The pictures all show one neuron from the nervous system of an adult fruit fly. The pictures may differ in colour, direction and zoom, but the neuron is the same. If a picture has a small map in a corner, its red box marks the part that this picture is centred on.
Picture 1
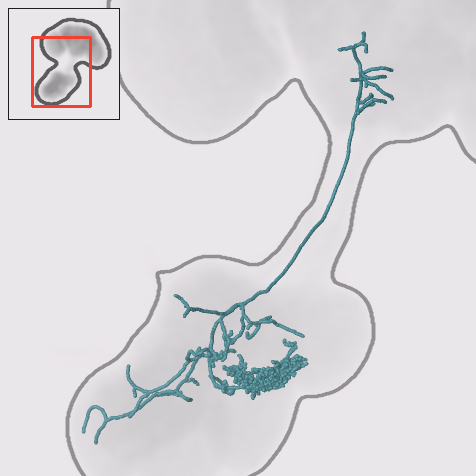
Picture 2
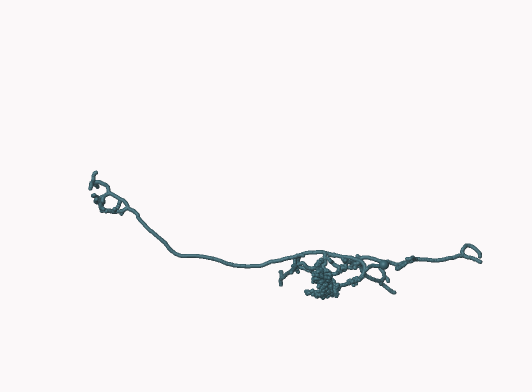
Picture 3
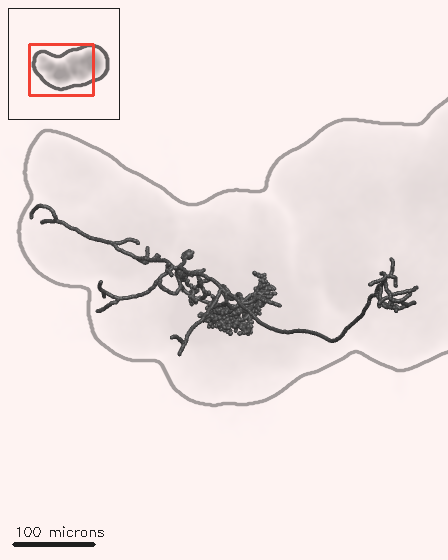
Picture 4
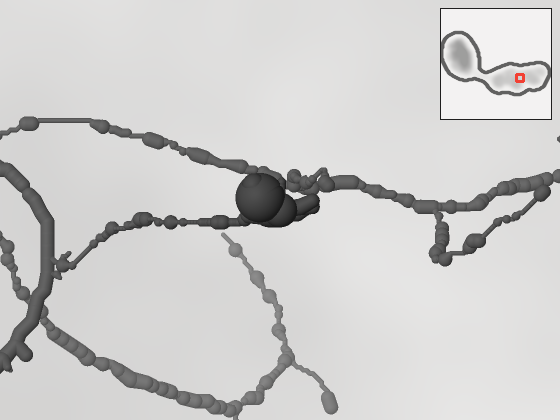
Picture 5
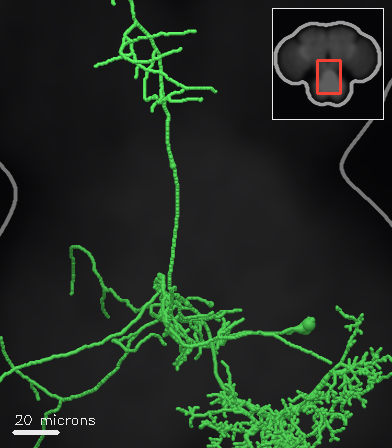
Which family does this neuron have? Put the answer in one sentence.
The family is hemilineage 23B.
